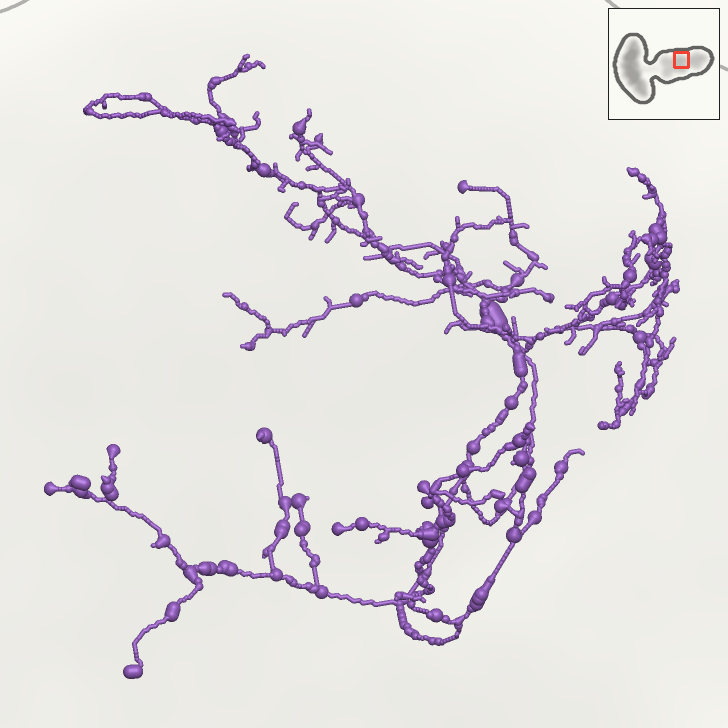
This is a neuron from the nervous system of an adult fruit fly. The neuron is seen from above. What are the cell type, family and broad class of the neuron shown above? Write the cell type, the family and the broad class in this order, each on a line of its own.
IN01B027_d
hemilineage 01B
nerve-cord intrinsic neuron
